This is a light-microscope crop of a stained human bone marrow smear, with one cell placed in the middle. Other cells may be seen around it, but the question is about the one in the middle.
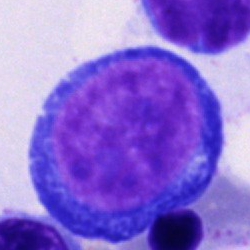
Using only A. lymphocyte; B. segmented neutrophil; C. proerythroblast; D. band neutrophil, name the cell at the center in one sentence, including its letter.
Identified correctly by option C, the cell in the middle is a proerythroblast.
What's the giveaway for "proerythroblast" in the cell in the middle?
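It's a proerythroblast, and the chromatin here is fine rather than coarsely clumped. The cytoplasm stains deep blue and runs as a rim right around the nucleus. On the lower right side of the nucleus, though, that cytoplasm is paler.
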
